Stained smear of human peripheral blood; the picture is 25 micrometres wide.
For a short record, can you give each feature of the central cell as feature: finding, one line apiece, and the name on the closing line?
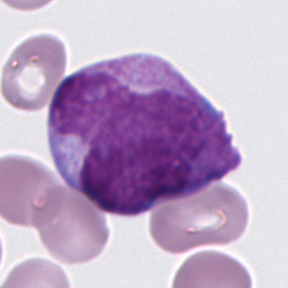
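Shape: angular, with several fairly straight edges
Right margin: small irregular knobby projections
Nucleus: one single mass, not divided into separate lobes
Vacuoles: none seen in the cytoplasm
Type: atypical promyelocyte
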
